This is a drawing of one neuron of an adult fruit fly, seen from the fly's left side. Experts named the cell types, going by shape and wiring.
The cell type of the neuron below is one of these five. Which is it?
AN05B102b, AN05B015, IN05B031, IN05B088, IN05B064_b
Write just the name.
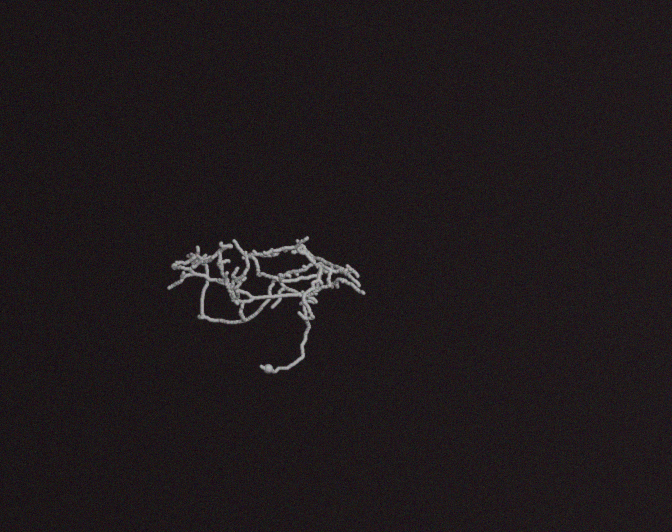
IN05B064_b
